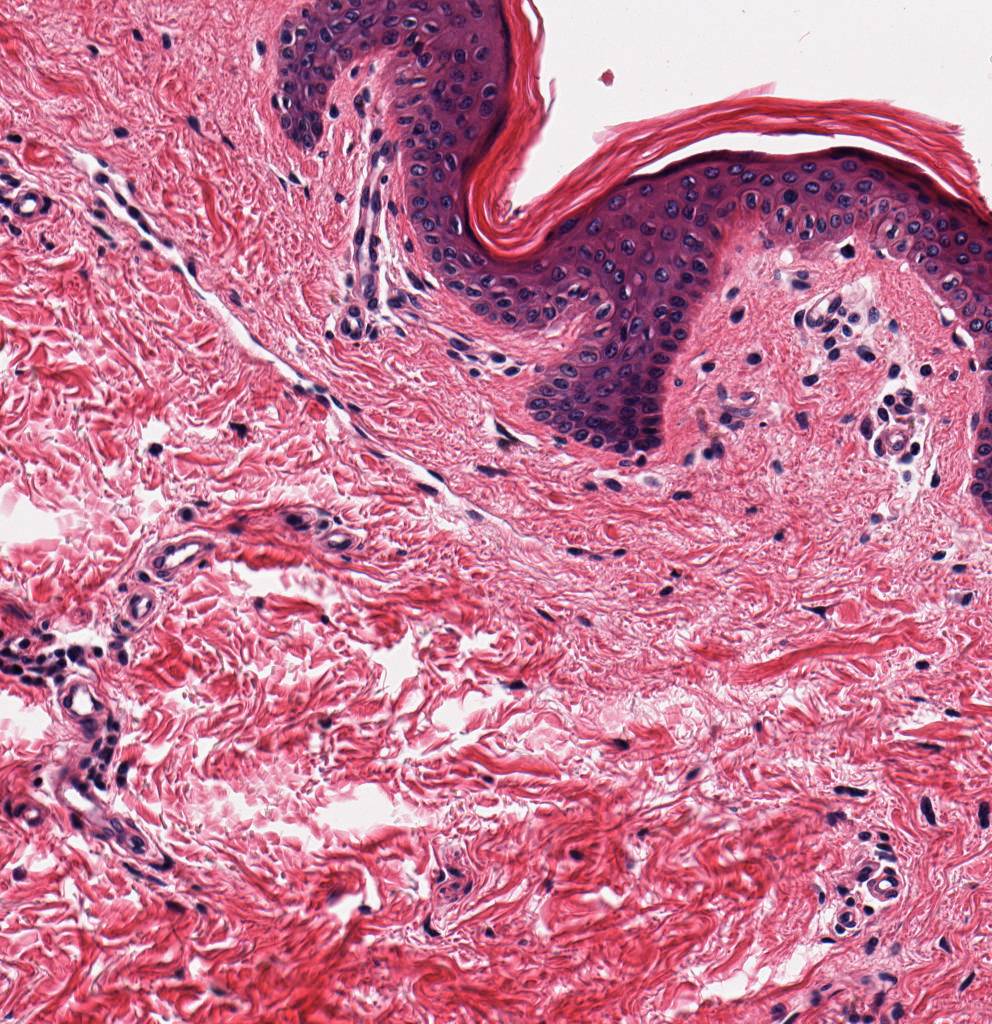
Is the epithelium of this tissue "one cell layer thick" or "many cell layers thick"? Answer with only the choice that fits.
Many cell layers thick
